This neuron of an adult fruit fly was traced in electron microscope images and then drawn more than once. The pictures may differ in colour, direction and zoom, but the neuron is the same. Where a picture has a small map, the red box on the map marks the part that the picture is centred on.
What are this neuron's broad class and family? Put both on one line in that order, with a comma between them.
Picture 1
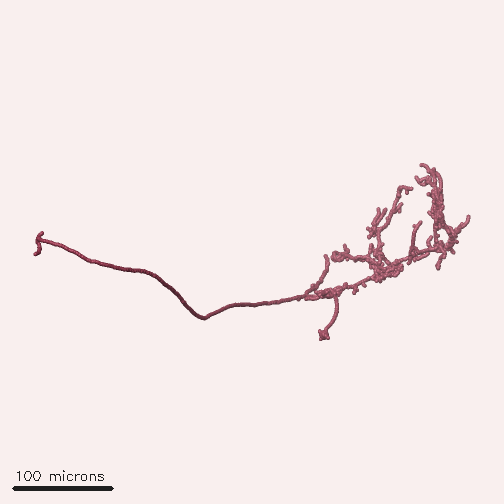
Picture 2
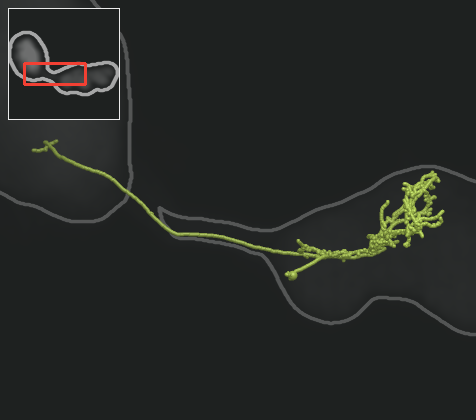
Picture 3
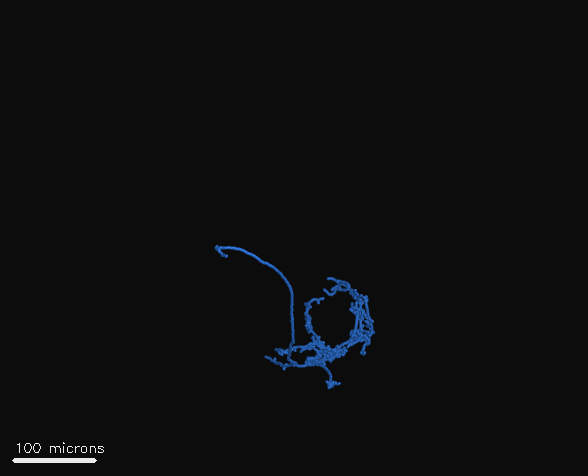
ascending neuron, hemilineage 08B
